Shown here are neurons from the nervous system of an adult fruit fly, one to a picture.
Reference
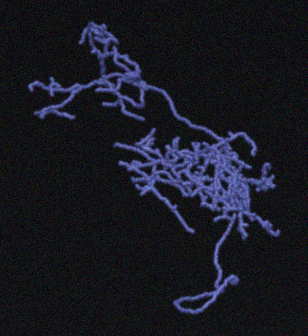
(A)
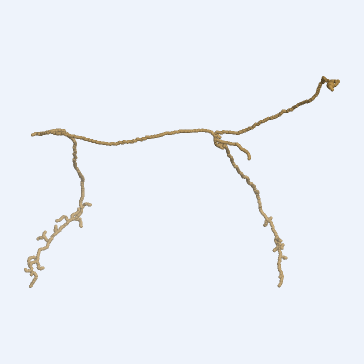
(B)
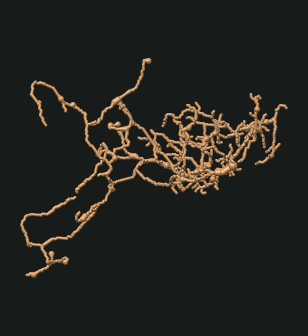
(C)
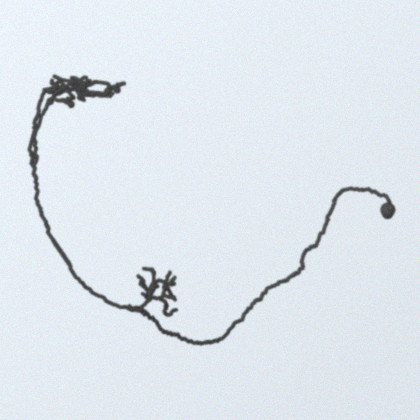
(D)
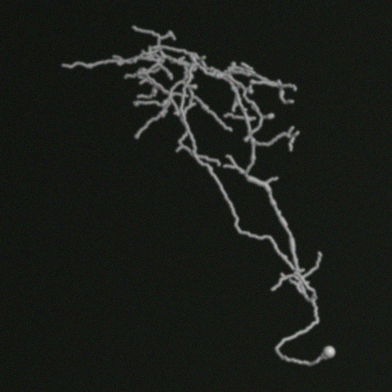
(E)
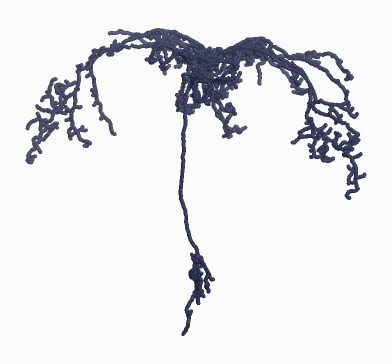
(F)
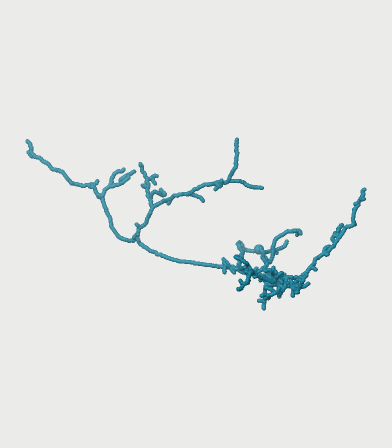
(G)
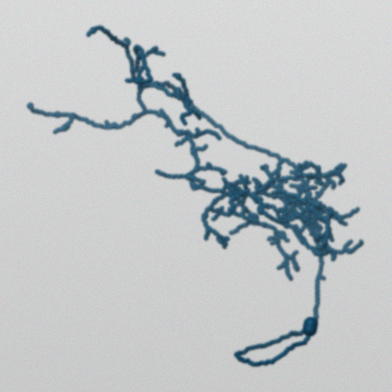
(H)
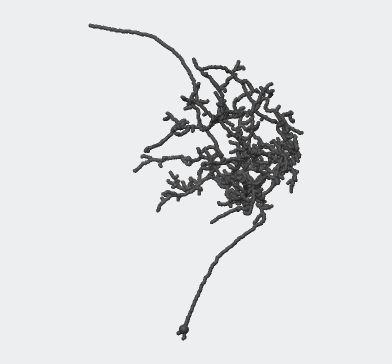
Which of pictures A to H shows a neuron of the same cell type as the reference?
G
